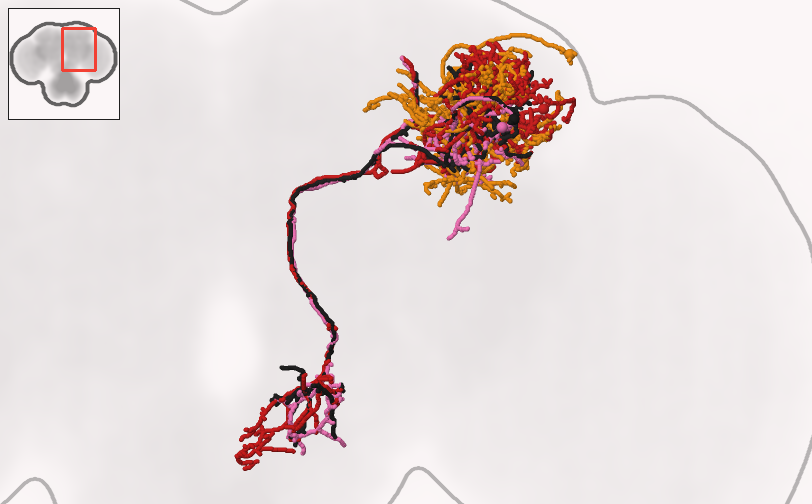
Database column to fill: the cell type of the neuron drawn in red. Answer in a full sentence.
The cell type is LHPV6j1.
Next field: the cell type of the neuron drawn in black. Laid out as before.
The cell type is LHAD2c2.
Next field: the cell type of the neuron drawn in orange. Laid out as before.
The cell type is LHPV6g1.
